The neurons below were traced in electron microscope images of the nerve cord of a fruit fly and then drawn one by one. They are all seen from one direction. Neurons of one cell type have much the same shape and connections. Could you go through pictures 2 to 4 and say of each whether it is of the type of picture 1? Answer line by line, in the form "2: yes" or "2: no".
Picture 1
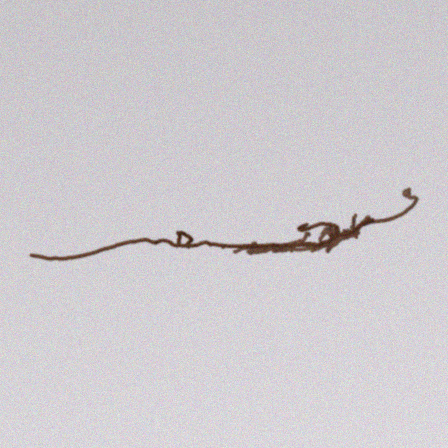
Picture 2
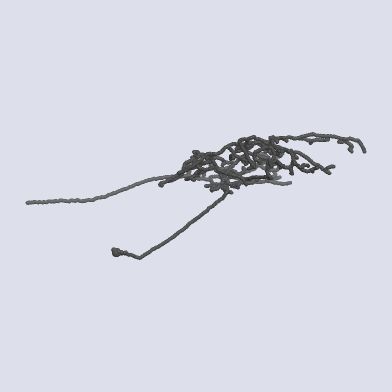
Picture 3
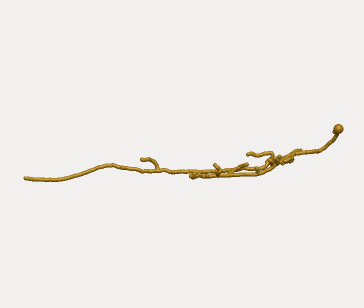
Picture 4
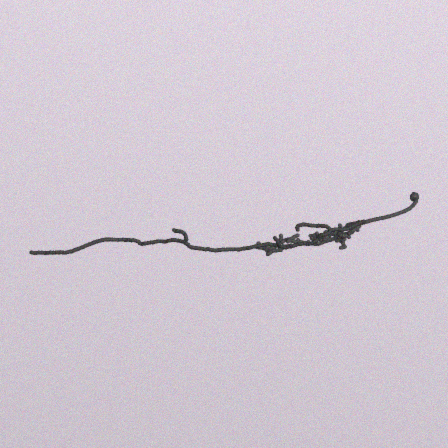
2: no
3: yes
4: yes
